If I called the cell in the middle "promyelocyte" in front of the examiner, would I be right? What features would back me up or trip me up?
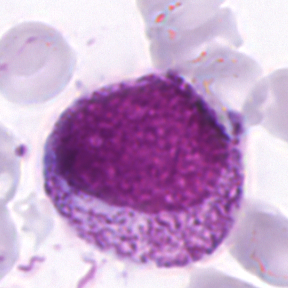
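Promyelocyte fits. Nucleus fills upper part of cell; most cytoplasm lies below it as a broad crescent.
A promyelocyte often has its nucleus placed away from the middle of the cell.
This placement favours promyelocyte. Cytoplasm crowded with dark purple granules.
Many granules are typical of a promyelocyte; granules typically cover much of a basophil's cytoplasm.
Granule crowding therefore fits both promyelocyte and basophil. Paler band of cytoplasm directly against lower nuclear edge; red cells touch cell at upper right.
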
